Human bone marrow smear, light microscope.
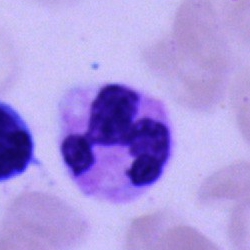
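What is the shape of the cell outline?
Roughly round and smooth.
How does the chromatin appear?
Dense, dark purple and clumped.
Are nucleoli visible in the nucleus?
None are visible.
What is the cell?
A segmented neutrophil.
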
